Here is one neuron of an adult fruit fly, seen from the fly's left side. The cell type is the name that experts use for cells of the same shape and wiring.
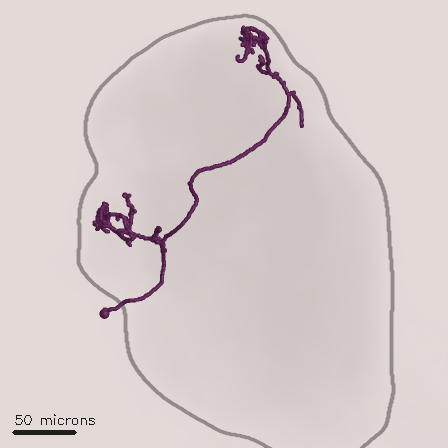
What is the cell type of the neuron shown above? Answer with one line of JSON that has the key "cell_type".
{"cell_type": "M_vPNml53"}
